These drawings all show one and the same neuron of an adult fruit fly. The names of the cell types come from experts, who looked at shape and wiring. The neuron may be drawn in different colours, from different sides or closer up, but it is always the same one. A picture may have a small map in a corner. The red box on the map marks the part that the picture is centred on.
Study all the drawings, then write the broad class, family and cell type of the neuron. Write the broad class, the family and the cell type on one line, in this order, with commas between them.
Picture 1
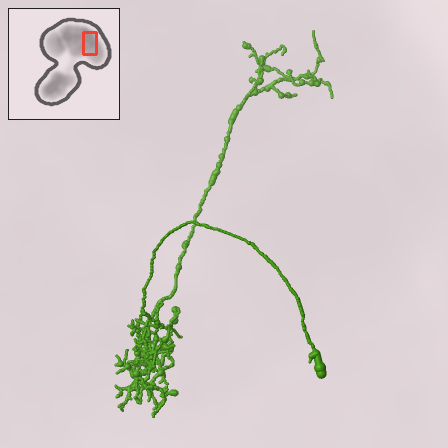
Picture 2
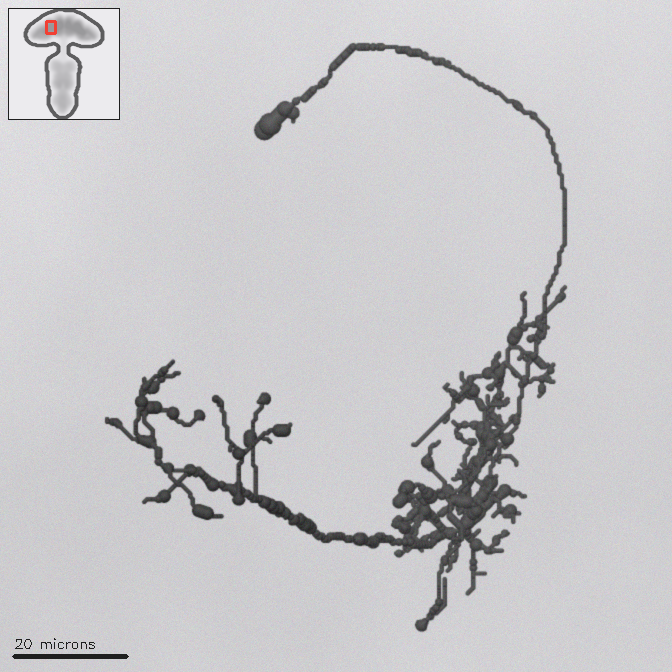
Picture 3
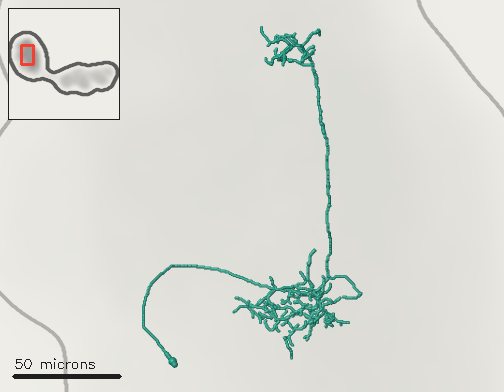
central-brain intrinsic neuron, hemilineage WEDa2, WEDPN1A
